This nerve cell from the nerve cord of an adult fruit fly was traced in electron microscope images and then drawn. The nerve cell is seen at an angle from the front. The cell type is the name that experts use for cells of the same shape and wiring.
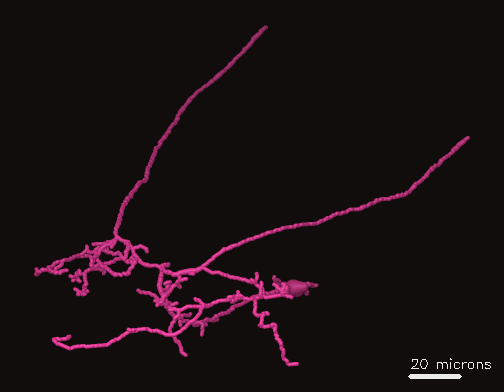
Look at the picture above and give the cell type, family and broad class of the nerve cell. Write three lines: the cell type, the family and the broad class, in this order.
EN00B025
hemilineage 00B
efferent neuron of the nerve cord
